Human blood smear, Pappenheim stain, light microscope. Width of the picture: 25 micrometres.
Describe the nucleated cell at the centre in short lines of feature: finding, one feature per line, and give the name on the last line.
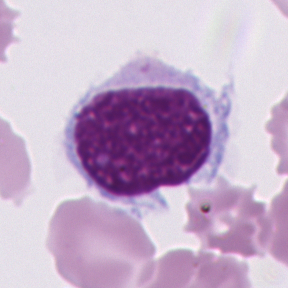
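Projections: fine, frayed cytoplasmic projections fringe the cell edge, most visible at the top and right
Nucleus: broad oval, without deep lobes or folds, about 11 micrometres across
Nuclear share: about 70% of the cell's area
Cytoplasm: pale greyish-blue
Distribution: widest cytoplasmic zone above the nucleus, only a thin rim below it
Size: cell about 15 by 13 micrometres
Name: hairy cell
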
